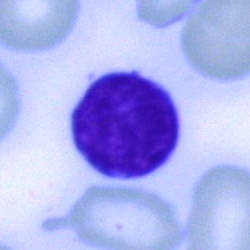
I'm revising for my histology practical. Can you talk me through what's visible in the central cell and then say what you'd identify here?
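Round outline, and I can't make out any distinct rim of cytoplasm around the nucleus. The chromatin's dense and dark purple, with a few paler streaks. No granules anywhere in the cell. That's a lymphocyte.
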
